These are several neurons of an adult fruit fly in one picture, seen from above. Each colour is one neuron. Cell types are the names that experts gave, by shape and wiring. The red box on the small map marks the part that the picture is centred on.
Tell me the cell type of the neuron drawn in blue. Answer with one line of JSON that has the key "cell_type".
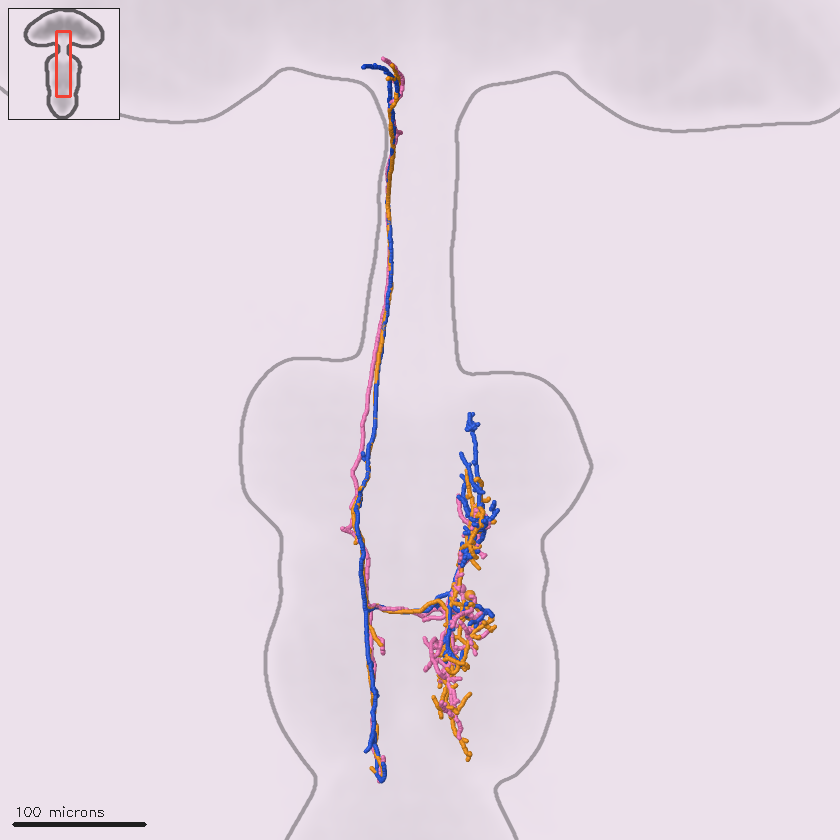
{"cell_type": "IN07B063"}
